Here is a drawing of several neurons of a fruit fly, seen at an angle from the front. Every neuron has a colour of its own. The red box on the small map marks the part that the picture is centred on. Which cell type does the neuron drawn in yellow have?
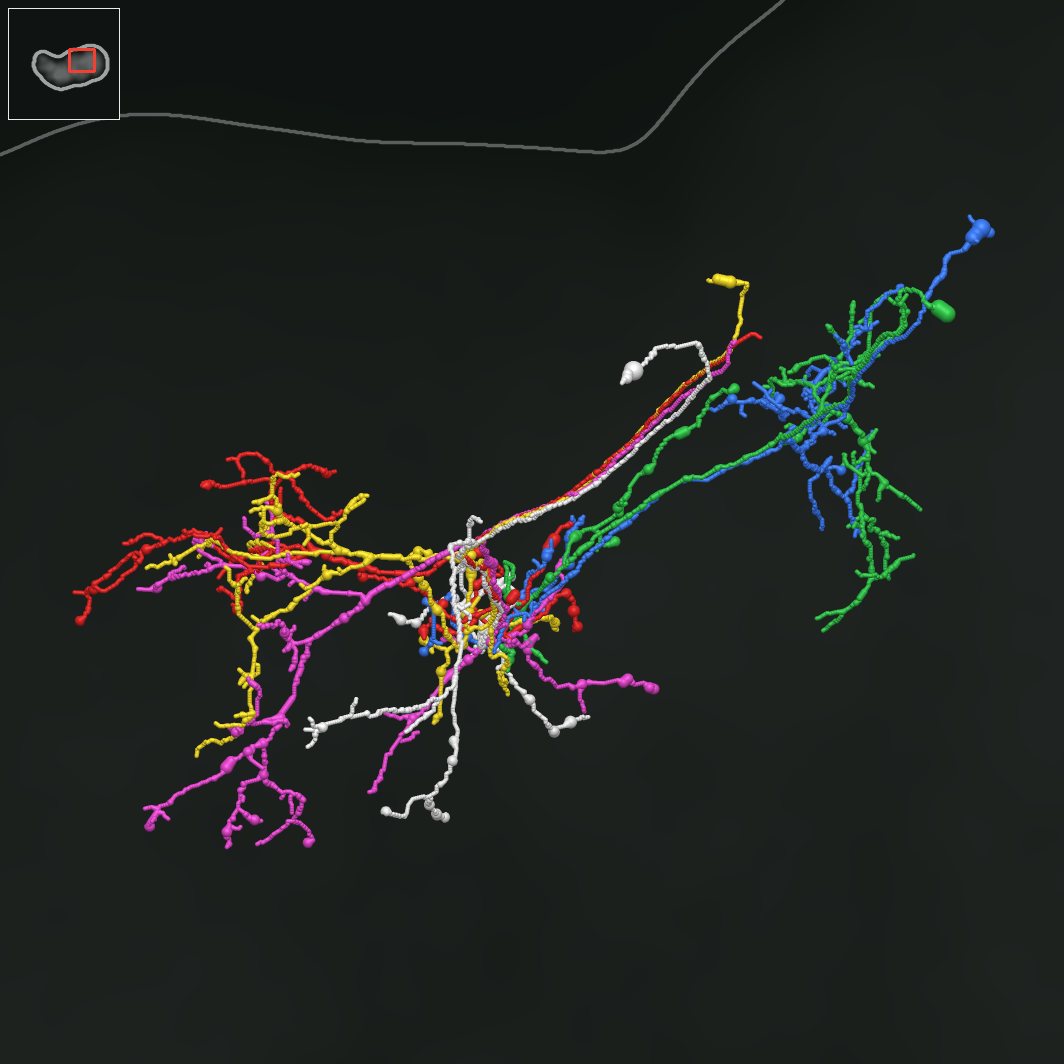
IB004_a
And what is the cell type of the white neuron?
IB002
